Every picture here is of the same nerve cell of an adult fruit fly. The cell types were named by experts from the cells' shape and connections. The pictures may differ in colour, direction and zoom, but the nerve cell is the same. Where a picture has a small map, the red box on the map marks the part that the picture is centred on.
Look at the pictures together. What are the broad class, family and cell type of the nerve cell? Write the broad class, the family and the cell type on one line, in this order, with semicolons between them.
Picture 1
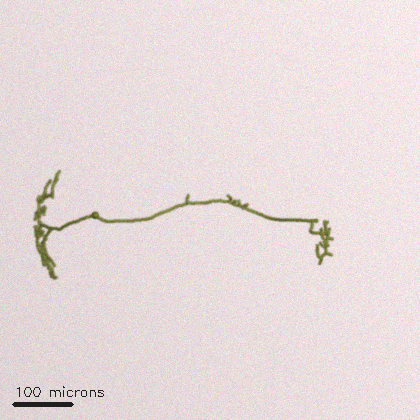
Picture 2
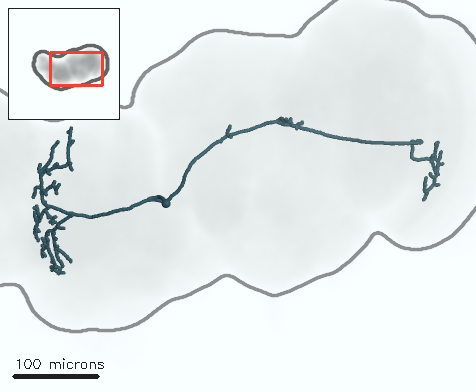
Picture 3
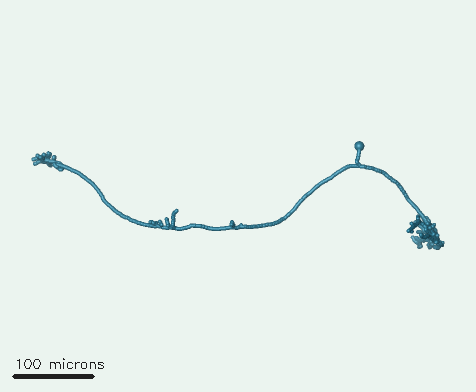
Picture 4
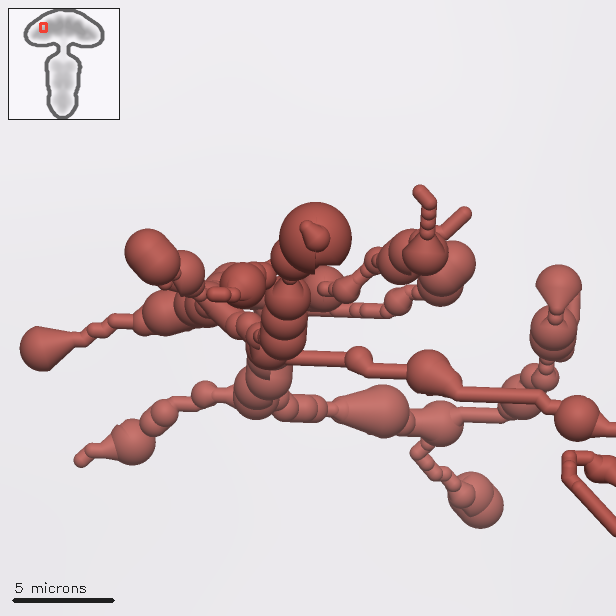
optic-lobe intrinsic neuron; hemilineage VPNl&d1_lateral; MeVPMe5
